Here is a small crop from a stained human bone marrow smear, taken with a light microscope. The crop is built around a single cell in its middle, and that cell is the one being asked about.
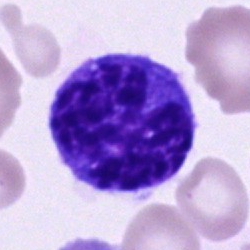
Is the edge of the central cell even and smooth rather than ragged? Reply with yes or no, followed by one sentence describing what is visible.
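Yes. The cell has a round, smooth outline.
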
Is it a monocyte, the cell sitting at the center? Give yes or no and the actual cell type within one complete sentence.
Yes, the cell shown in the middle is a monocyte.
